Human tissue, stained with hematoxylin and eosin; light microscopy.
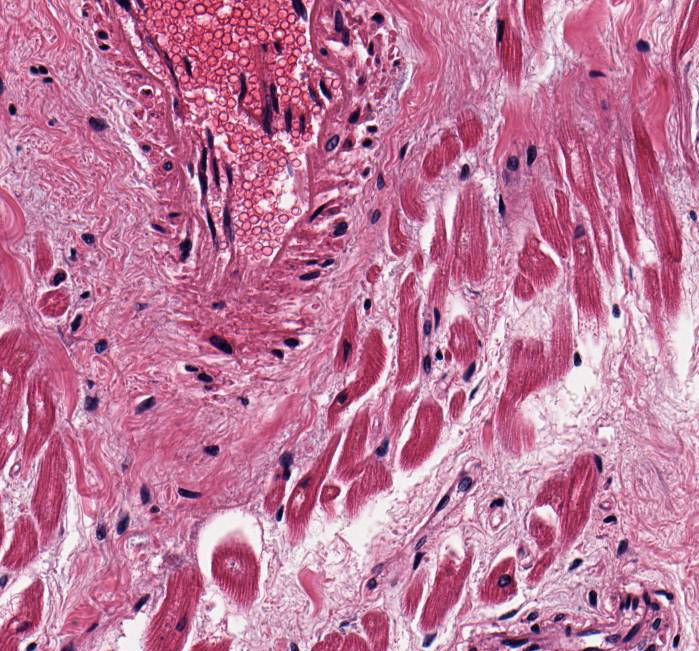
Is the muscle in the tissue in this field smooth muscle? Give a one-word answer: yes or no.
No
